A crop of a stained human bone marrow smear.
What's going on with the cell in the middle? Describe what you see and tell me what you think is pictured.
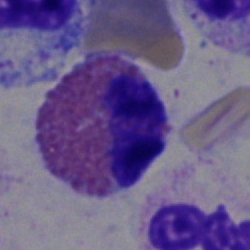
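Outline round. Nucleus against the right side of the cell; no nucleoli visible. Edge slightly bumpy where granules reach it. Cell: eosinophil.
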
